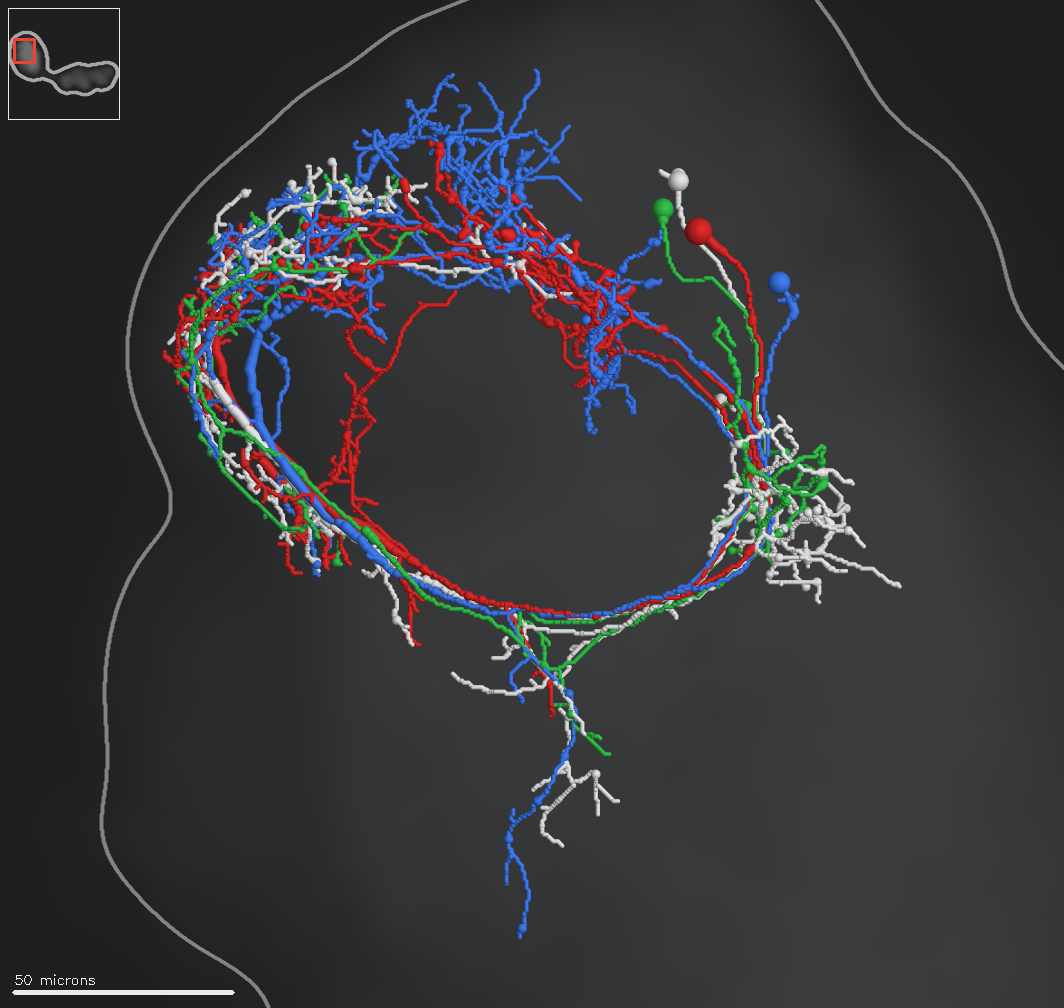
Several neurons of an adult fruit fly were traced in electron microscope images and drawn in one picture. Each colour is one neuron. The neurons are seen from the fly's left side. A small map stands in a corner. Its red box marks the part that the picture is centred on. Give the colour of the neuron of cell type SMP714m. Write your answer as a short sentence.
The colour is green.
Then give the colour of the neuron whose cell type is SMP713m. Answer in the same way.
The colour is white.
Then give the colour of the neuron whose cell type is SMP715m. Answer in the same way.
The colour is blue.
